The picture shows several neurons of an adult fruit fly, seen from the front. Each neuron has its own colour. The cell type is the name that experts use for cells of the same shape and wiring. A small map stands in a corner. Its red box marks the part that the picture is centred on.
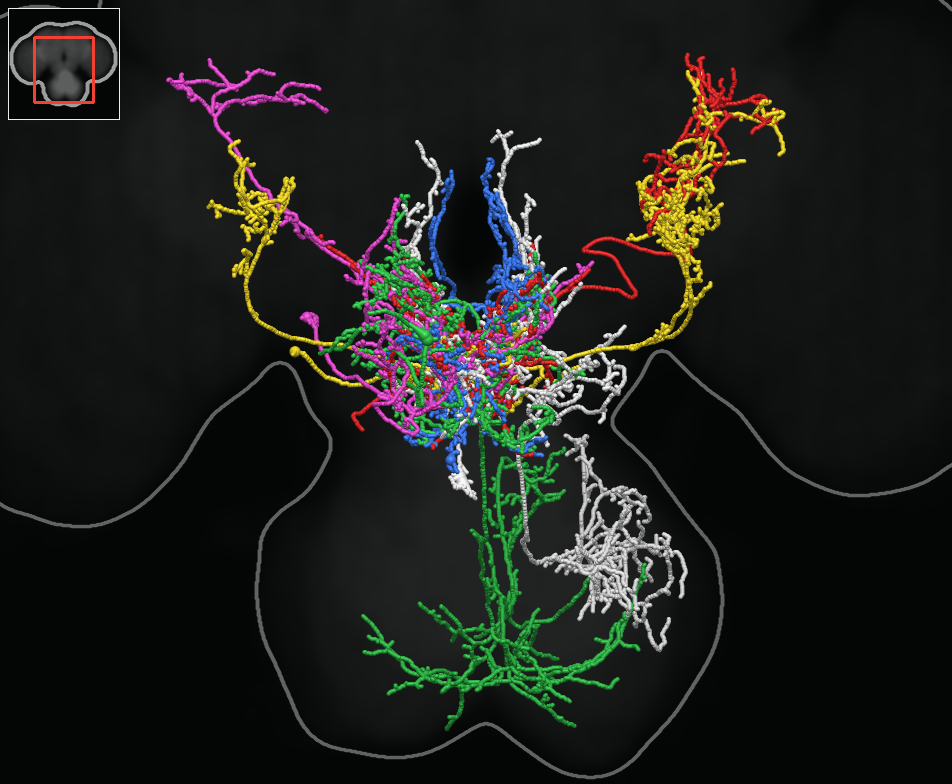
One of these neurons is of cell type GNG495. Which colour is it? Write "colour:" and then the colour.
colour: blue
